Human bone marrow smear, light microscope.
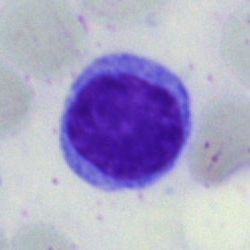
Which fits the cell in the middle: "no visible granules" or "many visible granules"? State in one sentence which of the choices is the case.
Granules are not seen anywhere in the cell's cytoplasm.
